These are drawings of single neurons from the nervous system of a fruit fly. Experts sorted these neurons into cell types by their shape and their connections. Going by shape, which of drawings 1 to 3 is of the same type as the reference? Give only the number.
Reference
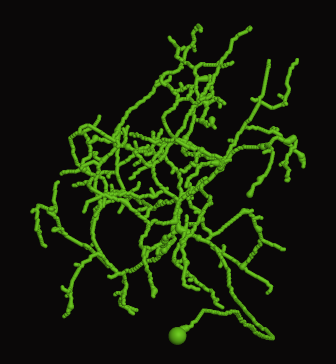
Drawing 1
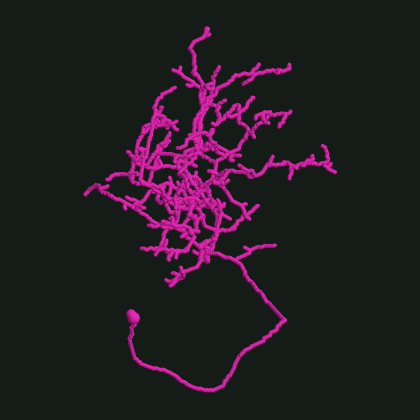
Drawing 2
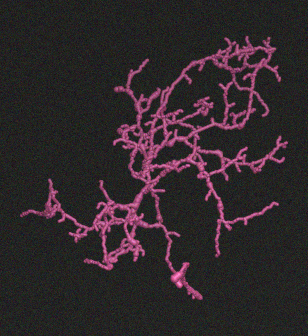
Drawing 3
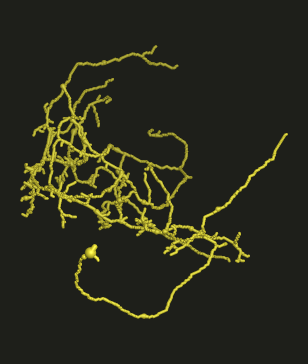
1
